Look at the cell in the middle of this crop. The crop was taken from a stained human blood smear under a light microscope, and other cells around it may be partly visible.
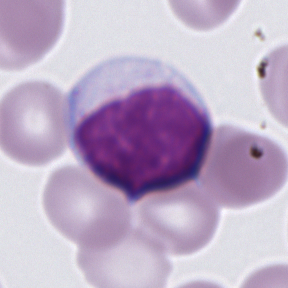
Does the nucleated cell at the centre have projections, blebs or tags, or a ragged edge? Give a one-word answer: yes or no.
No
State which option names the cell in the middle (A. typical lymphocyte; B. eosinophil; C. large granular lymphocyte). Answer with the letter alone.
C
